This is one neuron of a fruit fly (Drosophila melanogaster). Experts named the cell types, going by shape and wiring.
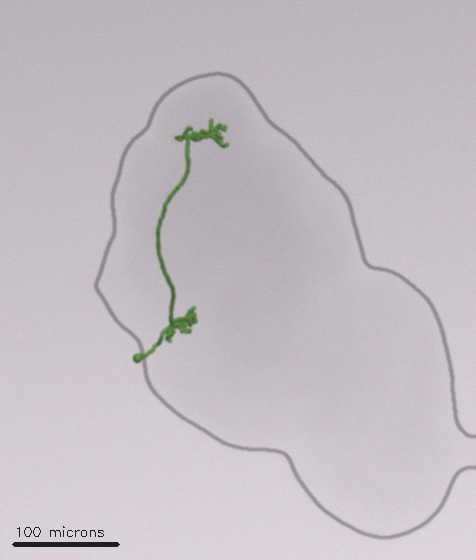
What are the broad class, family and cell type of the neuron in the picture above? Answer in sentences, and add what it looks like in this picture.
It is a central-brain intrinsic neuron. Its family is hemilineage FLAa3. The cell type is CB1026. By the scale bar it is about 250 microns tall in this view. In this view it is more than twice as tall as it is wide.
